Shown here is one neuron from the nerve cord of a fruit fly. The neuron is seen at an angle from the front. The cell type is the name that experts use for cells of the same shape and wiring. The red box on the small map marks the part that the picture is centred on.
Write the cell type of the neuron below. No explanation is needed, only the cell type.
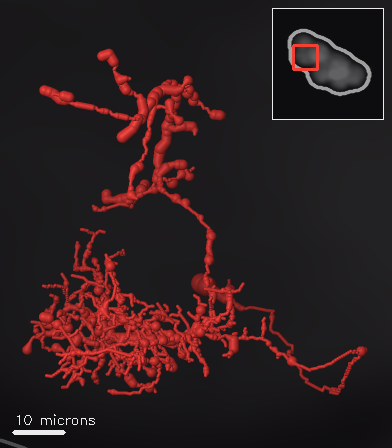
IN14A015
